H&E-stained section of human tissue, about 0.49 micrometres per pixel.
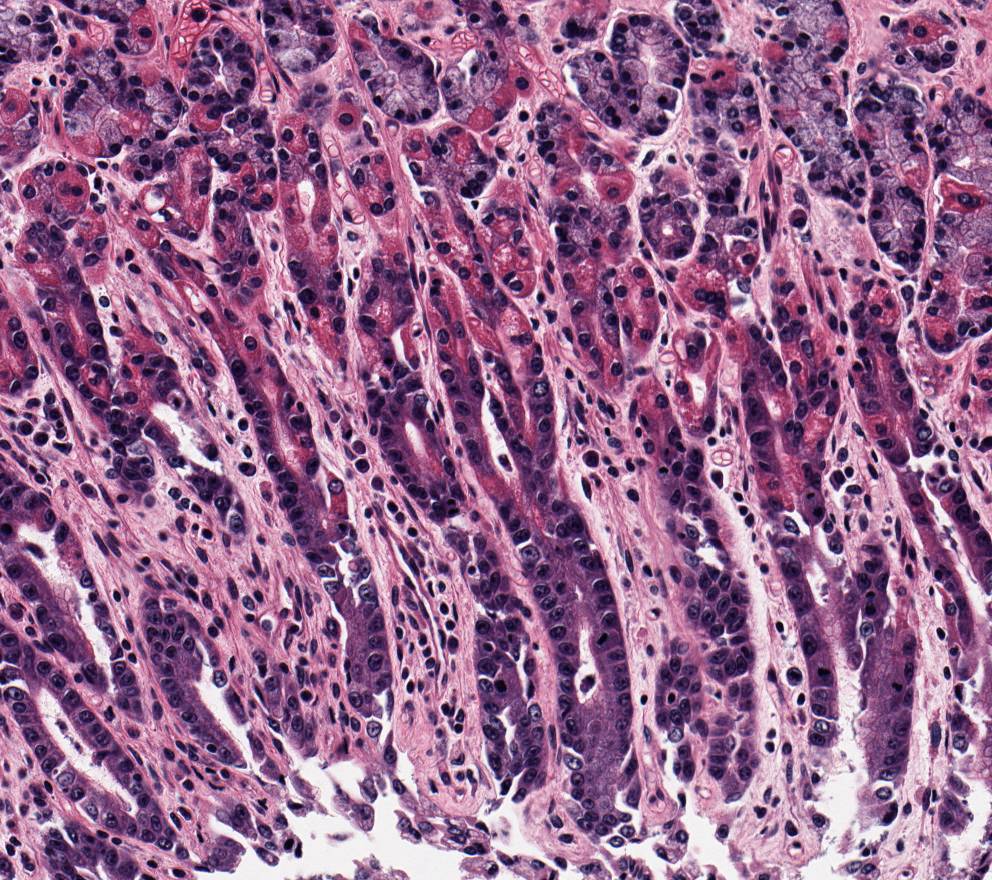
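Stomach: rounded glands cluster in the upper third; long narrow tubules run roughly top to bottom through the lower two-thirds. Parietal cells, with bright pink cytoplasm and central round nuclei, lie scattered among the upper glands. Chief cells, with purple-grey granular cytoplasm, line rounded glands with small central lumina, especially top right. Pink fibrillary stroma holds small round dark nuclei.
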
